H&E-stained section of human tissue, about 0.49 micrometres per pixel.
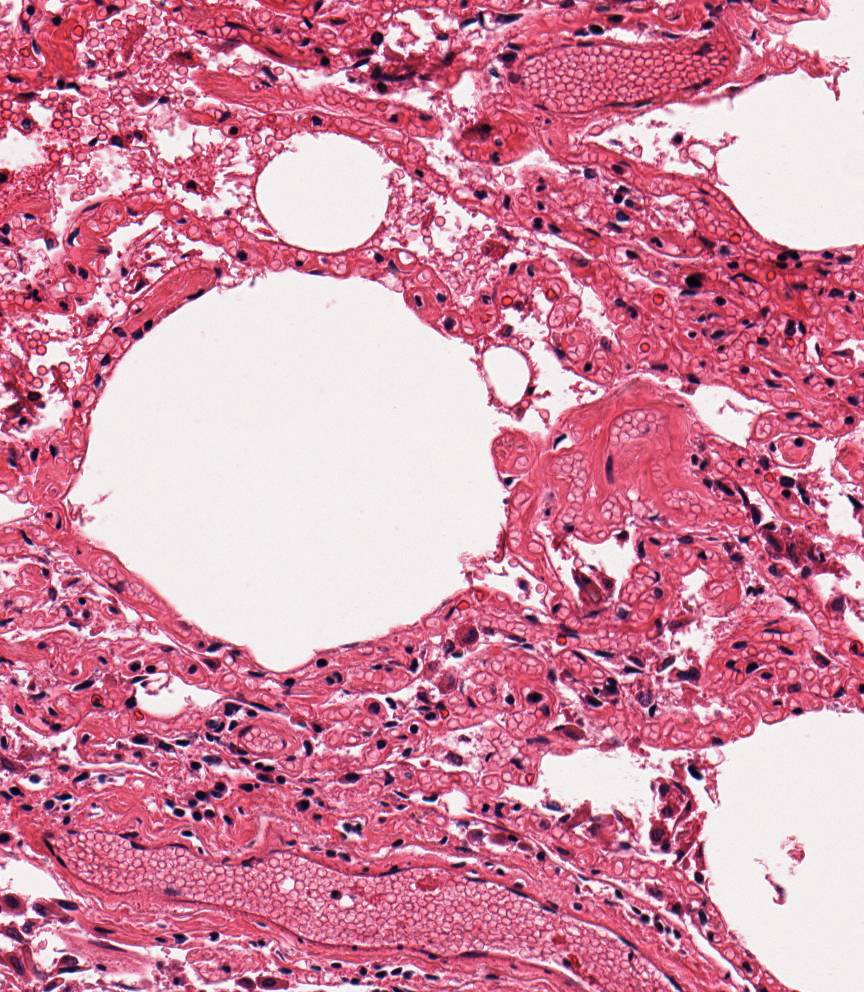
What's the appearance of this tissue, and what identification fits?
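You've got a spongy network of thin walls around empty spaces of varied size. The biggest space is lined by thin, flattened cells, and the nuclei in the walls are small, dark and scattered. Up at the upper left, loose red blood cells lie free in the small spaces. It's lung.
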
